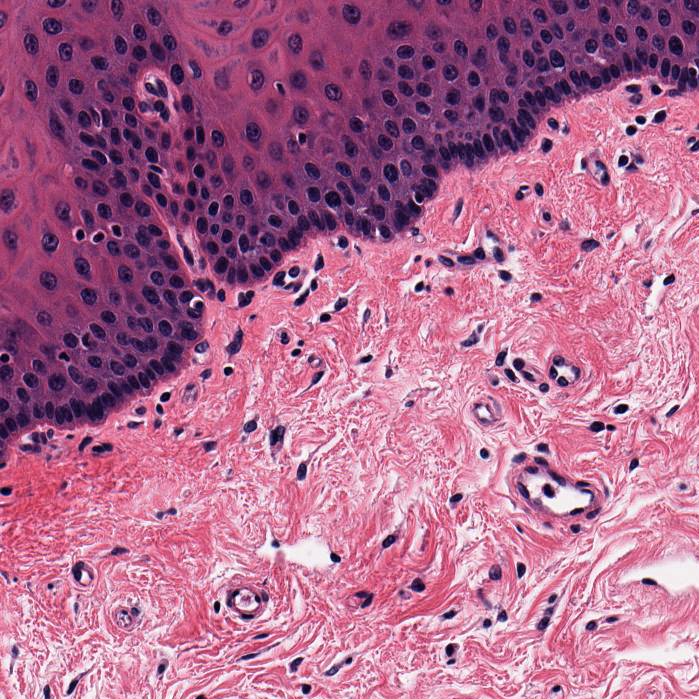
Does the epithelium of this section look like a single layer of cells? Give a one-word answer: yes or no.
No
